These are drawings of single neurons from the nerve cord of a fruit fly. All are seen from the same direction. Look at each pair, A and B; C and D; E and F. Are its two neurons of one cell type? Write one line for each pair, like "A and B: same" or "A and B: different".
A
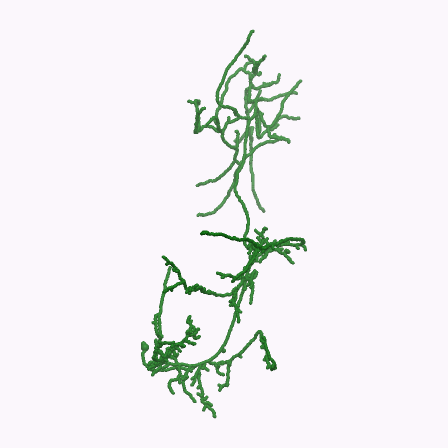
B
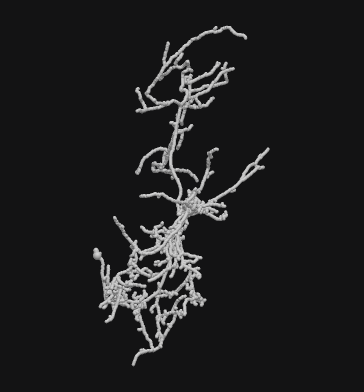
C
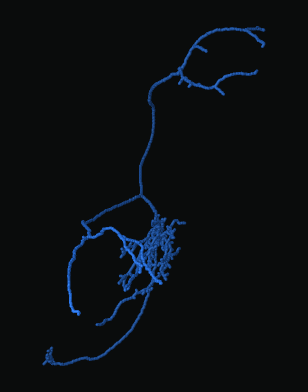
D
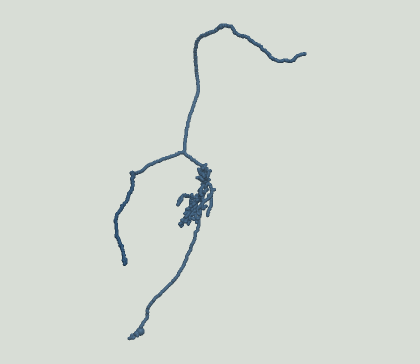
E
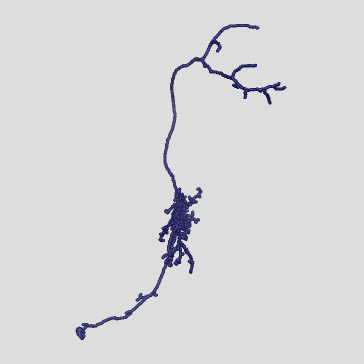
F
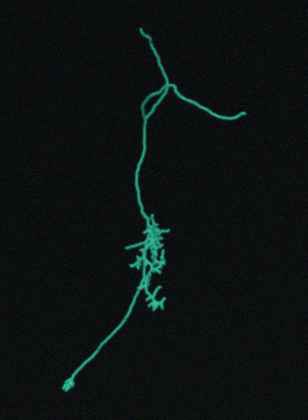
A and B: same
C and D: different
E and F: same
